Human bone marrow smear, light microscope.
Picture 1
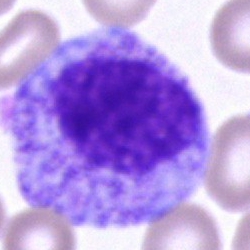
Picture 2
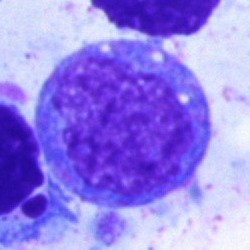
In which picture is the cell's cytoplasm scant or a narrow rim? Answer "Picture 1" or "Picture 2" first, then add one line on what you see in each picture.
Picture 2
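What picture 1 shows: The cytoplasm forms a wide band below and to the left of the nucleus.
What picture 2 shows: The cytoplasm forms a thin rim around the nucleus.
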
